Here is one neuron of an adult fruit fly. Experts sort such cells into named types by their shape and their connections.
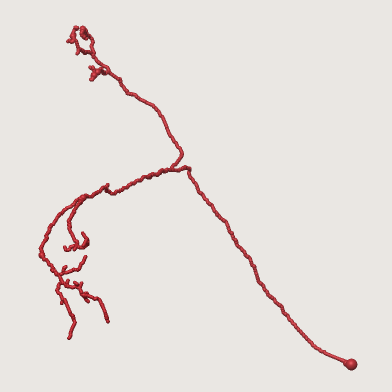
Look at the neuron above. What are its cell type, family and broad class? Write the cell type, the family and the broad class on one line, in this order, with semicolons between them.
FB9B_e; hemilineage AOTUv4_ventral; central-brain intrinsic neuron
